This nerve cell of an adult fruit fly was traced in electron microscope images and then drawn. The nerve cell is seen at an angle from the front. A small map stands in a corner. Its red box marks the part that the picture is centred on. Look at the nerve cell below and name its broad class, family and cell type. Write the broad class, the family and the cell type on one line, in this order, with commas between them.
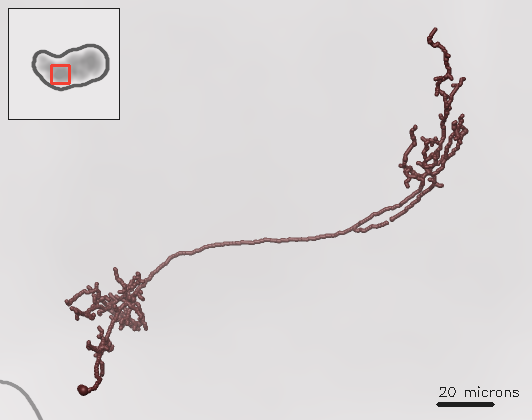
optic-lobe intrinsic neuron, Tm, Tm31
